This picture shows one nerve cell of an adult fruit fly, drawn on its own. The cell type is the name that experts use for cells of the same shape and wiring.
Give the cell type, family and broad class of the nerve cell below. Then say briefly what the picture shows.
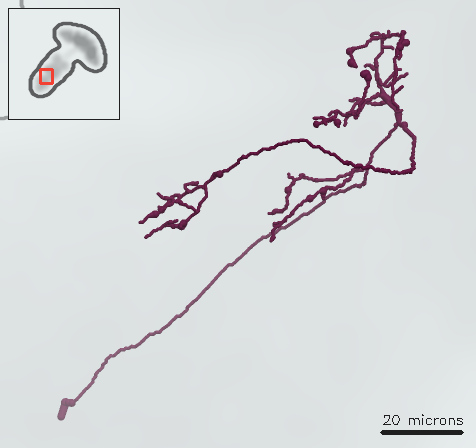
Its cell type is IN02A052. Its family is hemilineage 02A. This is a nerve-cord intrinsic neuron. It lies in the nerve cord. The cell body can be seen at the lower left of the picture. From top to bottom in the picture it spans about 100 microns.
